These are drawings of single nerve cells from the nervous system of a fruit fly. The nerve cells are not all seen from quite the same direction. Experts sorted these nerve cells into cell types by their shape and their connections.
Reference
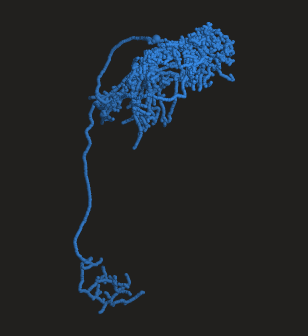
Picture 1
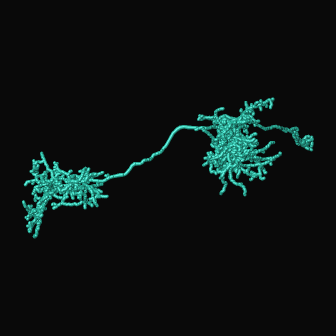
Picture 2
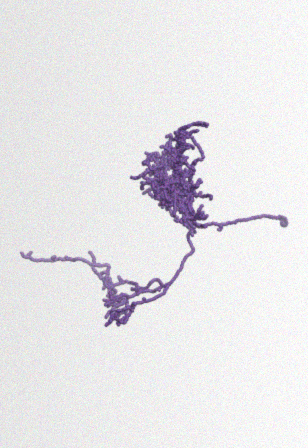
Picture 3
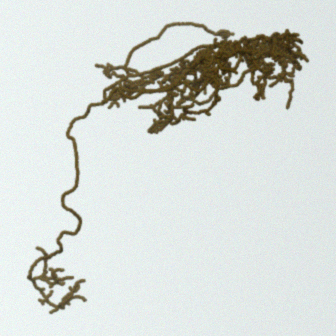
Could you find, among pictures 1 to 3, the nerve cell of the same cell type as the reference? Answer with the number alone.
3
